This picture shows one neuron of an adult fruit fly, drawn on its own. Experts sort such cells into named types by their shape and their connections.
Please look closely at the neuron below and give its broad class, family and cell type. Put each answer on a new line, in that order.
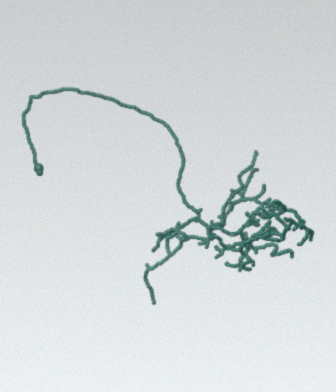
central-brain intrinsic neuron
hemilineage MX3
CB3747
